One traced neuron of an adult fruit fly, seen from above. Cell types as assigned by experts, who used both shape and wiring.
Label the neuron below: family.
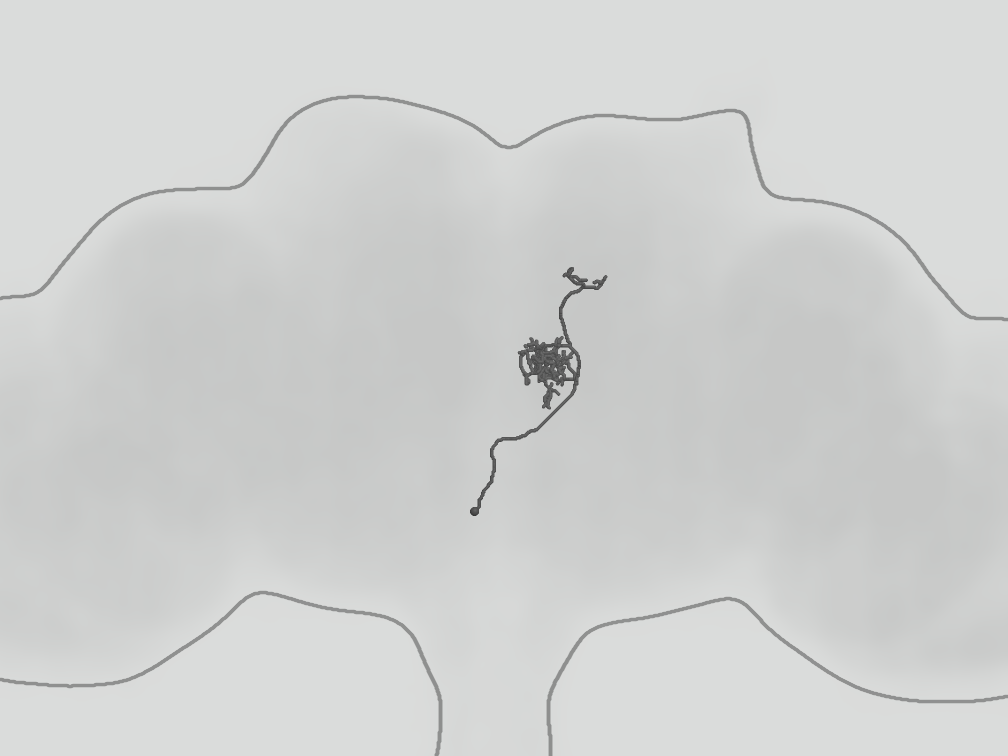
class CX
